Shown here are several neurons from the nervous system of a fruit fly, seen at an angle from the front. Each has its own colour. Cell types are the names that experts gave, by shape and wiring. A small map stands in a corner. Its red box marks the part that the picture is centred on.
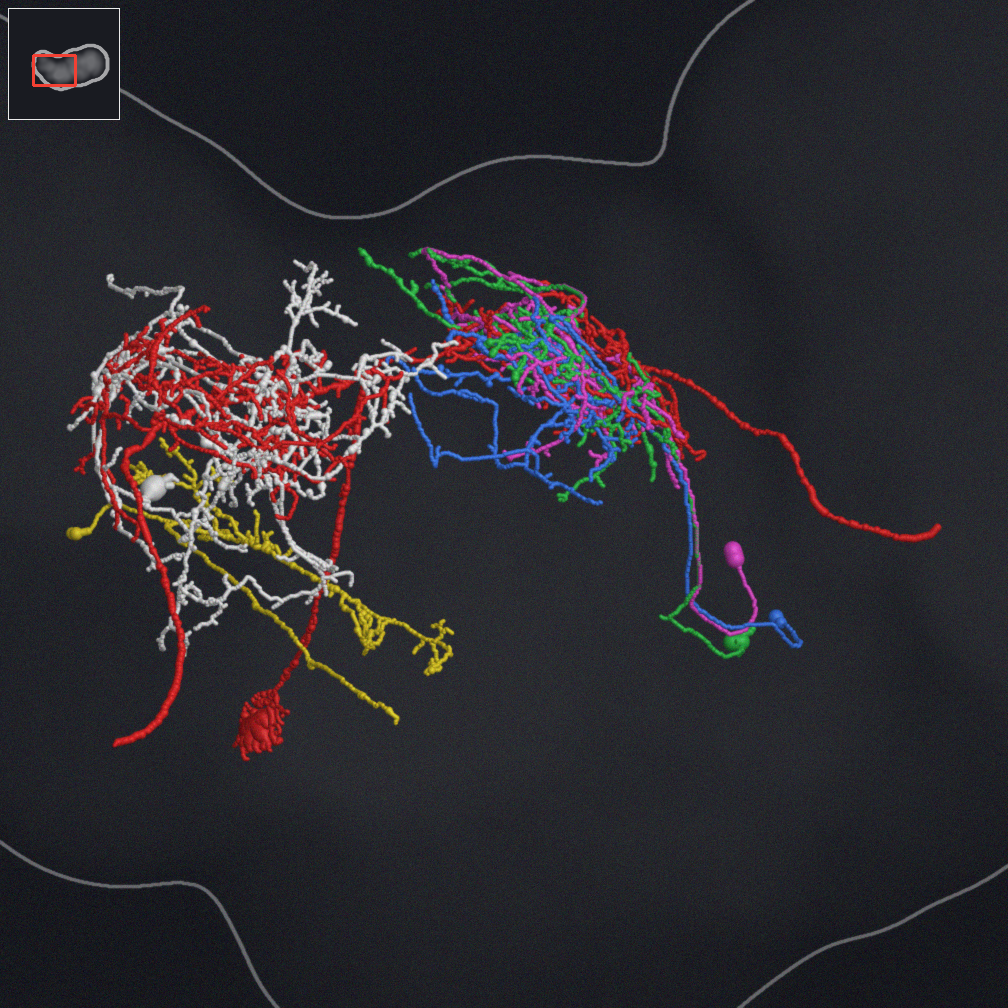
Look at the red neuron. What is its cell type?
EN00B015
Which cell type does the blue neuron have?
IN03B089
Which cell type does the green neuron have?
IN03B085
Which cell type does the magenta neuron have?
IN03B075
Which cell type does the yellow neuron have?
IN10B052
